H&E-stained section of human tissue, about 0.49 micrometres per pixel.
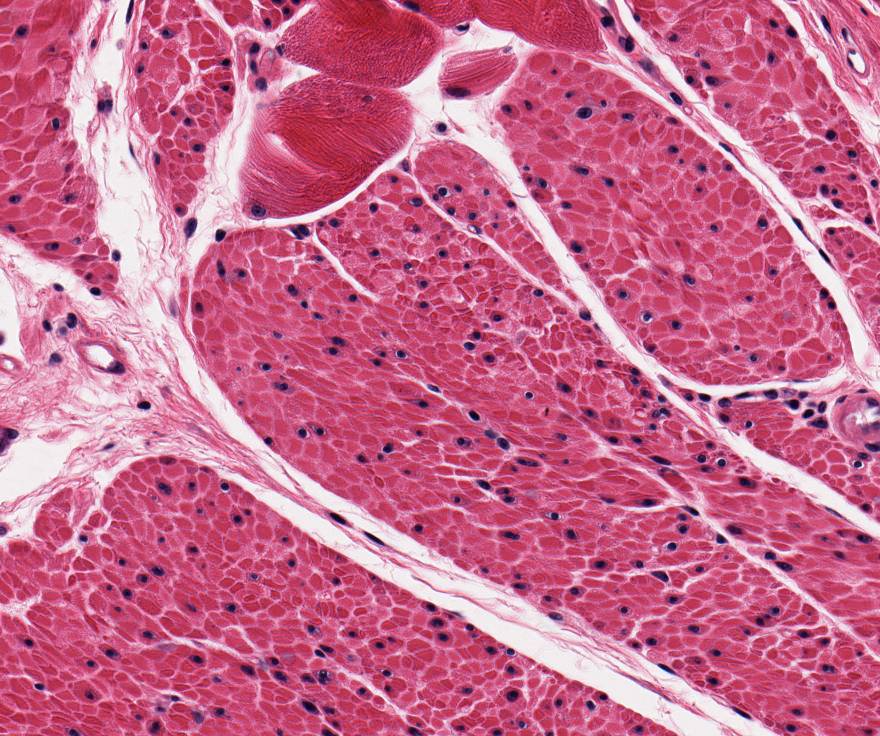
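Muscularis of the esophagus, haematoxylin and eosin. Muscle bundles fill the field, divided by connective tissue septa running diagonally from upper left to lower right. At top centre, a few fibres are much larger and more deeply red than the surrounding muscle cells. No epithelium, glands or fat cells are present.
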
